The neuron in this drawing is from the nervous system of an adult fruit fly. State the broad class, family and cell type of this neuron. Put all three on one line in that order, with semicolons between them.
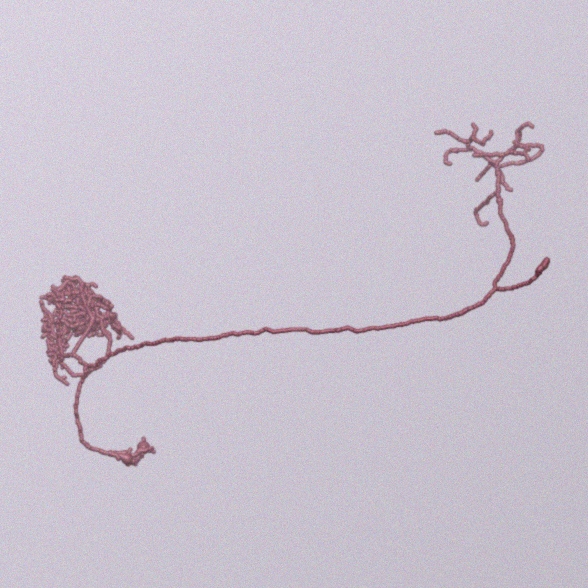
central-brain intrinsic neuron; hemilineage ALad1; VA1v_adPN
